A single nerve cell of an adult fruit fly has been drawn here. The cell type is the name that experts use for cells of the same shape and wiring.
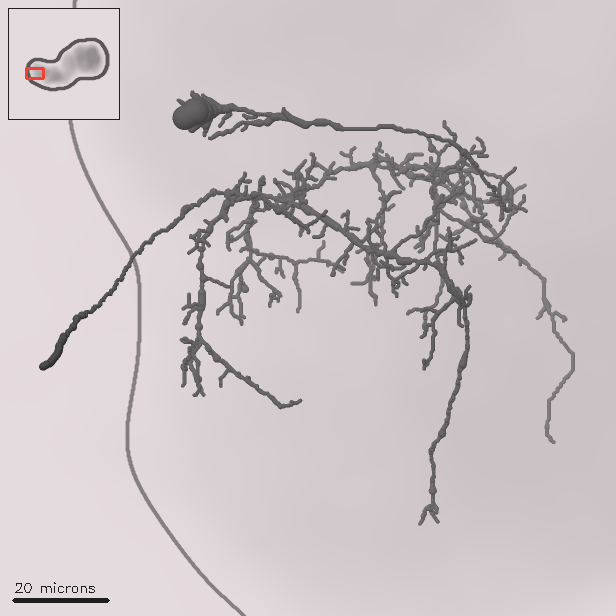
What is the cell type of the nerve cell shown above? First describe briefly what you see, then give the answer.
From left to right in the picture it spans about 110 microns. More than a hundred branch ends can be seen. Its broad class is motor neuron of the nerve cord. Its cell type is Sternal posterior rotator MN.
